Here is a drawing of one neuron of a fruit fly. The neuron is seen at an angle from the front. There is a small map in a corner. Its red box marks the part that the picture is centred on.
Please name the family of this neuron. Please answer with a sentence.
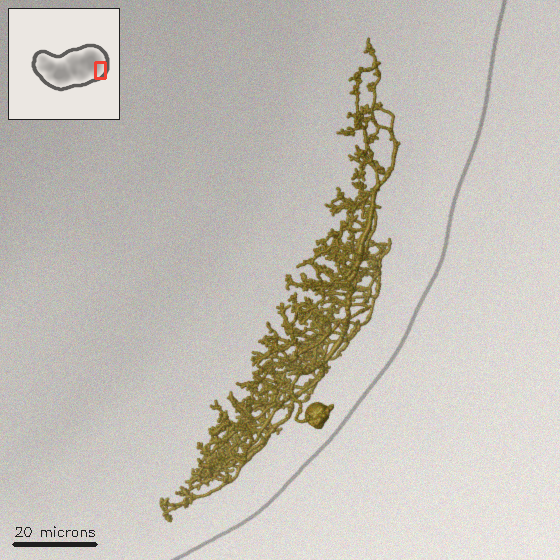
The family is Dm.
